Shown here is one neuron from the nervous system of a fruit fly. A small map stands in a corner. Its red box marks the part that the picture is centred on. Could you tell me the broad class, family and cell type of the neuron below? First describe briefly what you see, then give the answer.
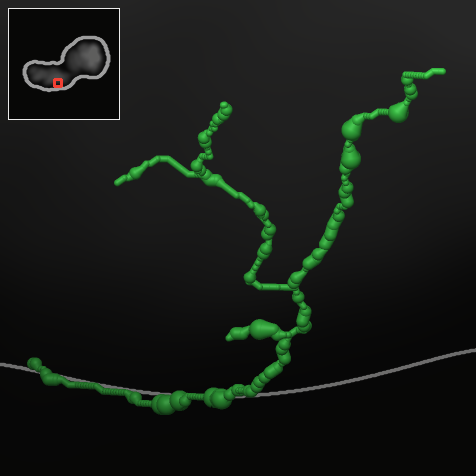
No cell body is drawn. There are a dozen or fewer branch ends. This is a sensory neuron entering the nerve cord. The name of its family is class gustatory. The cell type is LgLG7.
